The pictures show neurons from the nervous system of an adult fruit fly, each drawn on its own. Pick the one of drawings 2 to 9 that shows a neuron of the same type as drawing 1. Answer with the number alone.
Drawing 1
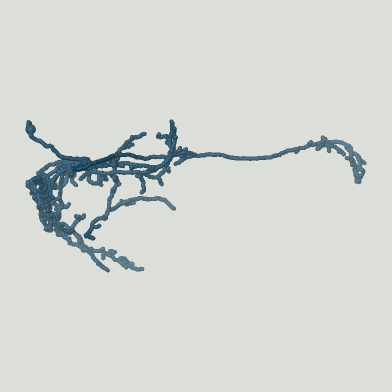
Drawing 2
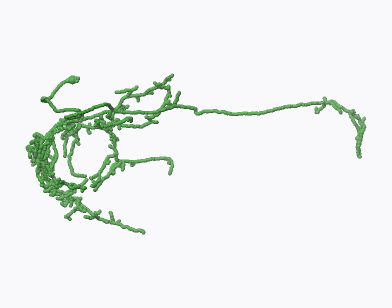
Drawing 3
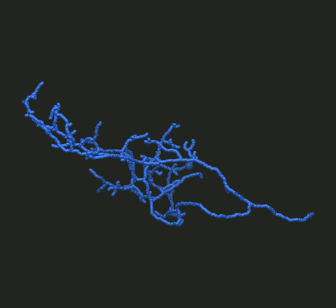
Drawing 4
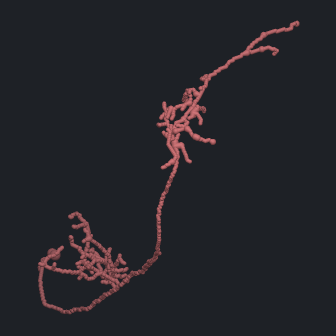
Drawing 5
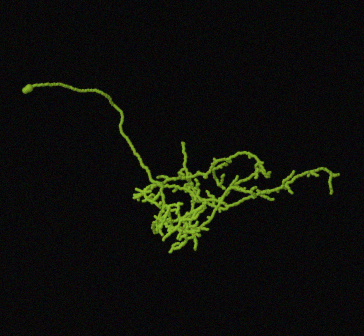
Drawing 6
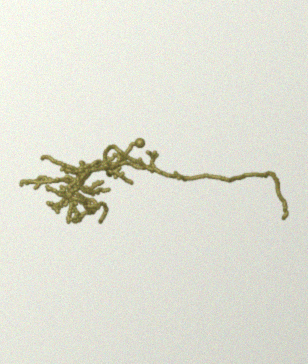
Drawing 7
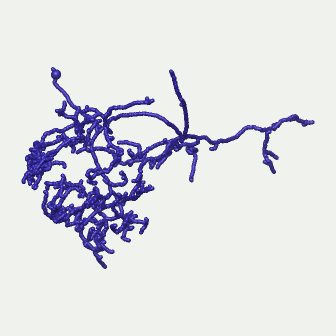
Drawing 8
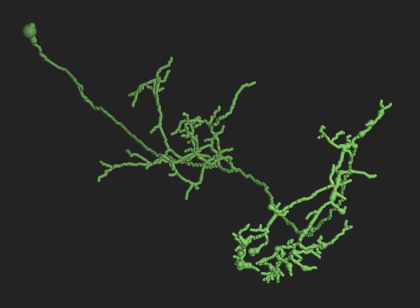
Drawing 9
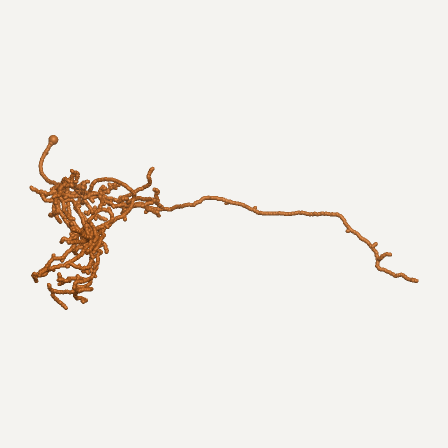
2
